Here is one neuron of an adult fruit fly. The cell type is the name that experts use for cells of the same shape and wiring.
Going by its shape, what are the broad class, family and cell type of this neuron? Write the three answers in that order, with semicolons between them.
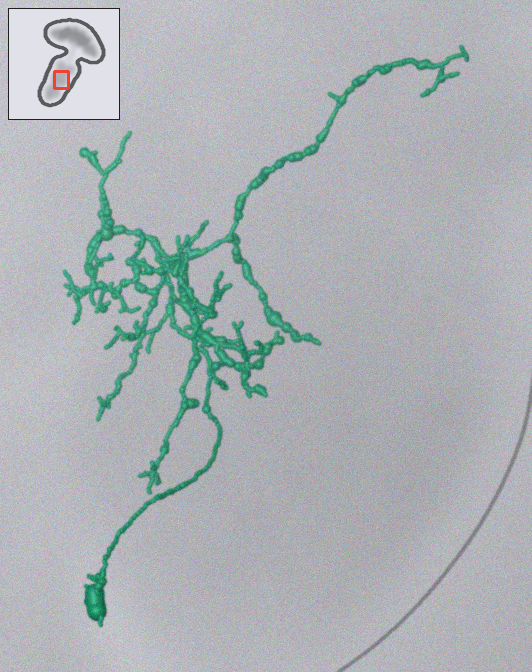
nerve-cord intrinsic neuron; hemilineage 03B; IN03B069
